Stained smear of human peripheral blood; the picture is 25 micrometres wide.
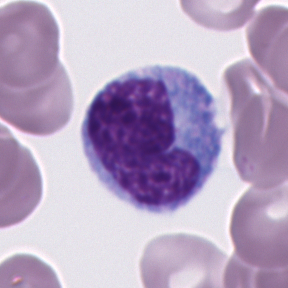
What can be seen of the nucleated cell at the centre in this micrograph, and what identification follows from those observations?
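The nucleus here is kidney-shaped, with its notch turned to the right. Most of the cytoplasm sits on that right side, and it's palest right in the notch. You'll see fine, faint granules in it. The cell comes to about 13 micrometres across, and the nucleus takes up about 60% of its area. It's a monocyte.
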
